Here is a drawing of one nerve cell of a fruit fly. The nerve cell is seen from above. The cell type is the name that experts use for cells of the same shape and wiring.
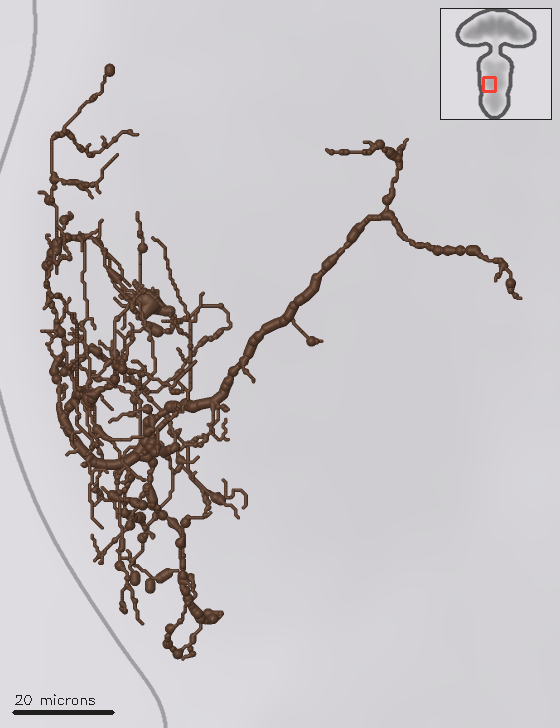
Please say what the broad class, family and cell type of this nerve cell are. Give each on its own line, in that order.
nerve-cord intrinsic neuron
hemilineage 13A
IN13A032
